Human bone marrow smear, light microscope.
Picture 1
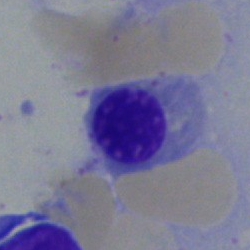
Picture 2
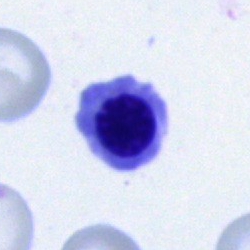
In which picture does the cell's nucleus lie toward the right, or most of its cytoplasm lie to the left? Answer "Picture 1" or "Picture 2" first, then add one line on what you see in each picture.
Picture 2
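What picture 1 shows: The nucleus sits off-centre, toward the left side of the cell.
What picture 2 shows: The nucleus sits off-centre, toward the right side of the cell.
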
